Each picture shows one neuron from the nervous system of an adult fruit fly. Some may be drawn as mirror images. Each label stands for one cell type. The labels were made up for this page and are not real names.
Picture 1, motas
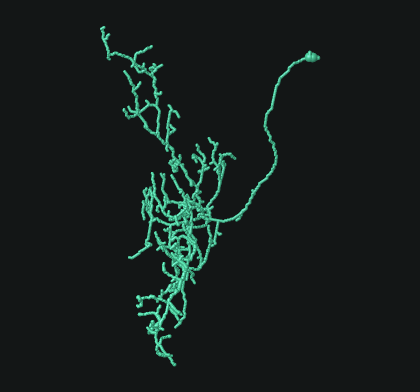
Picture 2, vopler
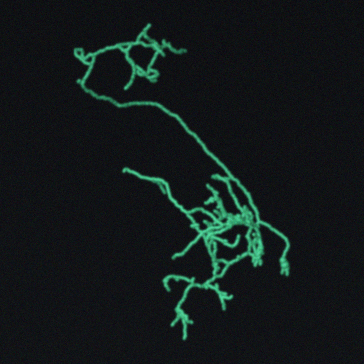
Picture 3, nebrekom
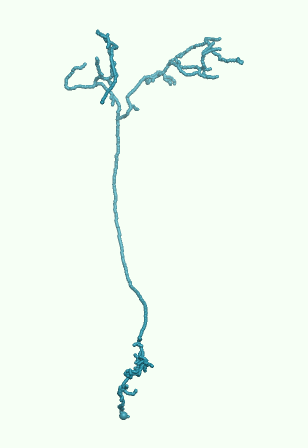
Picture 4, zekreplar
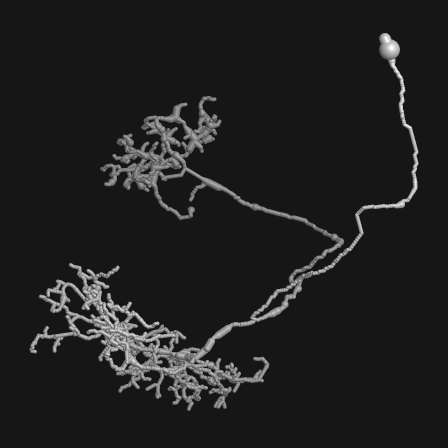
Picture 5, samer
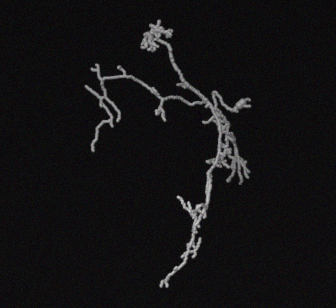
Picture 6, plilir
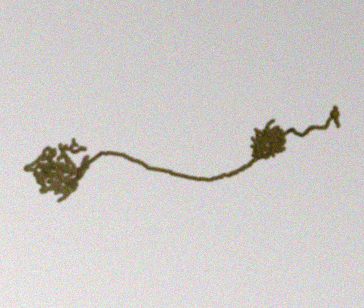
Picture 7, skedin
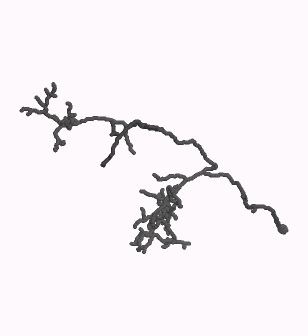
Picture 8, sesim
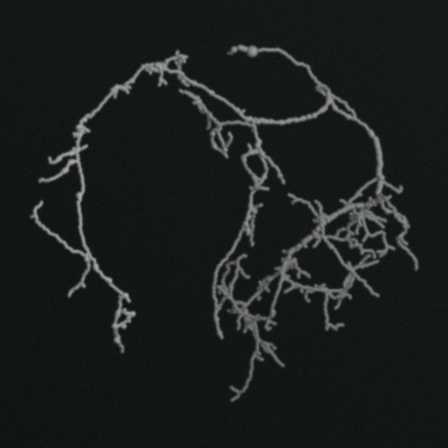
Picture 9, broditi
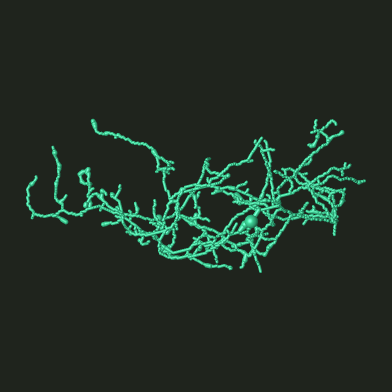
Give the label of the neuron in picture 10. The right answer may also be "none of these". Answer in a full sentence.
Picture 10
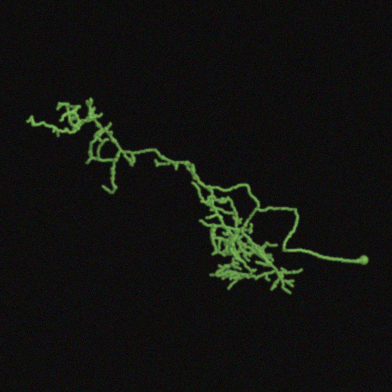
It belongs to skedin.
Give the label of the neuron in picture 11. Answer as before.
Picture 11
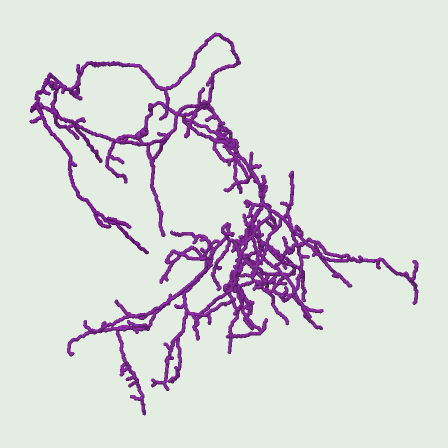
It belongs to sesim.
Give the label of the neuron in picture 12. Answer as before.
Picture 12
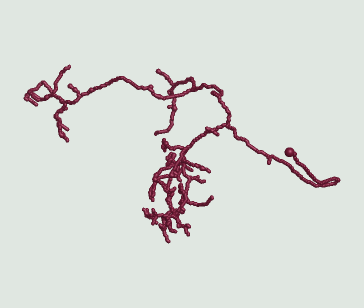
It belongs to skedin.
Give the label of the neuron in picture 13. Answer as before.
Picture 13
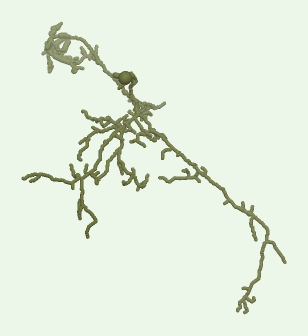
It belongs to samer.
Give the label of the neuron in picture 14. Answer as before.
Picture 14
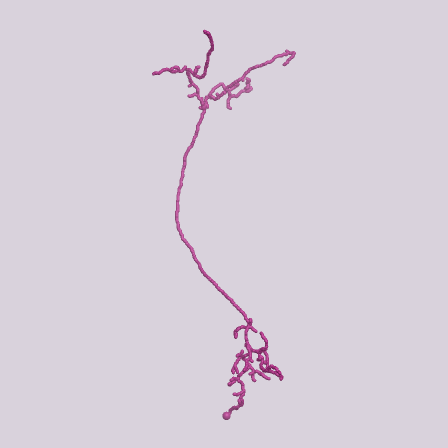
It belongs to nebrekom.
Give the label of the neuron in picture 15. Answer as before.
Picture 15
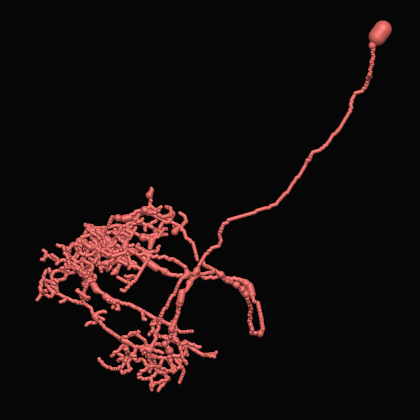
It belongs to zekreplar.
